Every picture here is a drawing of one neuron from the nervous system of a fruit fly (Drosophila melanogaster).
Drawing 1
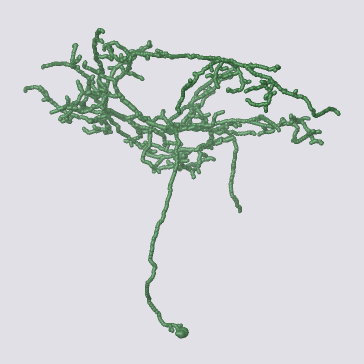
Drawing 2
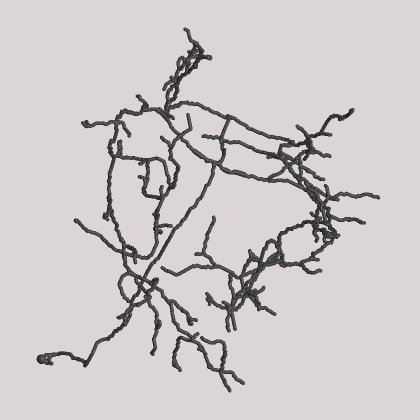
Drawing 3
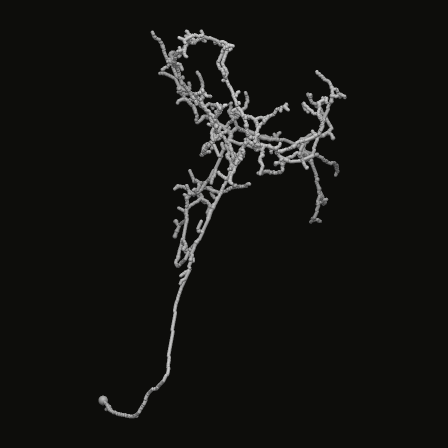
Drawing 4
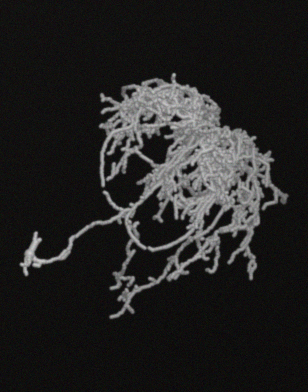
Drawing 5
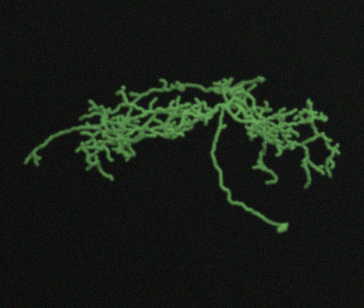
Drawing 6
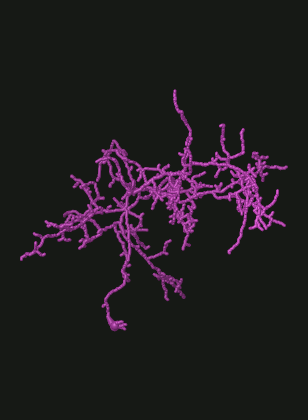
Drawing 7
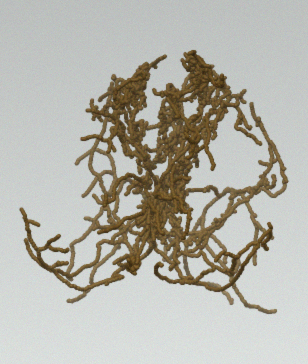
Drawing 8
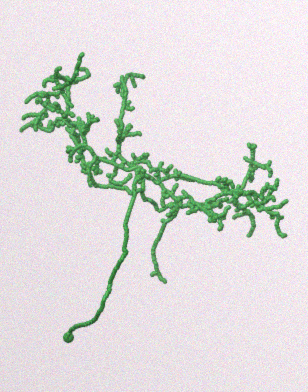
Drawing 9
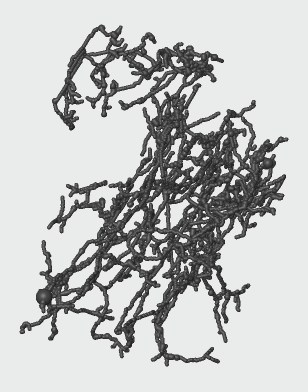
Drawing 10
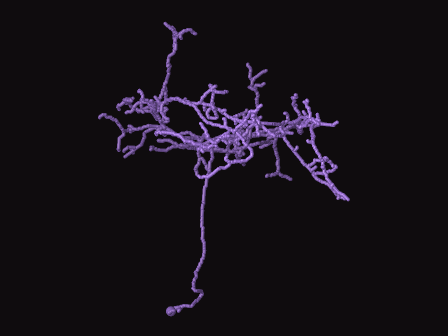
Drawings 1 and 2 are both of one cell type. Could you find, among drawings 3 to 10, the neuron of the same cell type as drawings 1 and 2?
10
